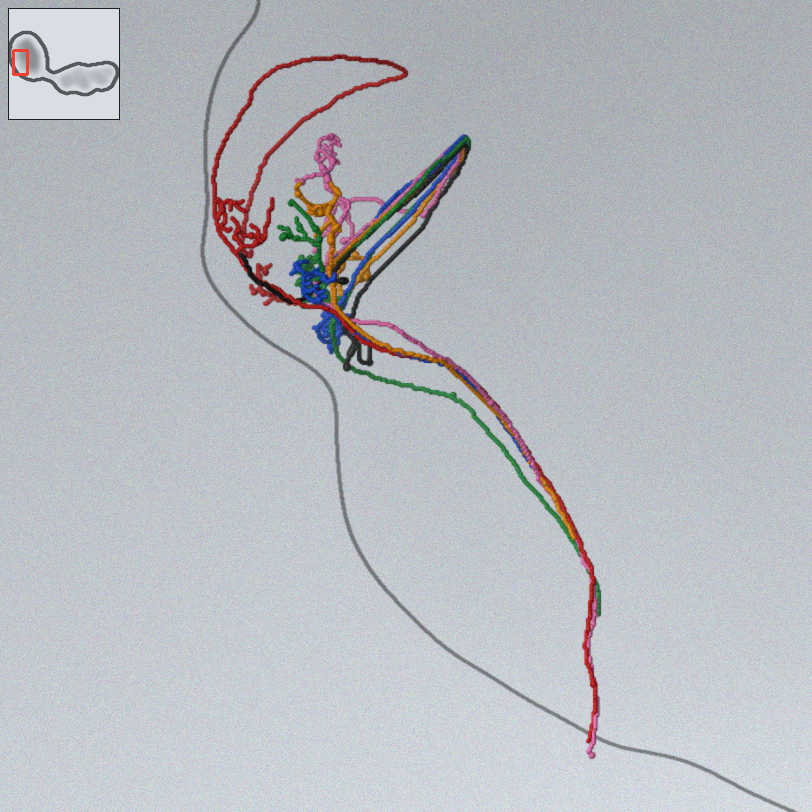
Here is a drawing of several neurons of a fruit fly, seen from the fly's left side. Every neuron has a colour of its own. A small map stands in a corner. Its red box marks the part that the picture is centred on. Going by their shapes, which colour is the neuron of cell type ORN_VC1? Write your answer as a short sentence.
The colour is orange.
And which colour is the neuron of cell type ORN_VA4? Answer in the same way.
The colour is blue.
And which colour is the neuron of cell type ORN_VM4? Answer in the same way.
The colour is black.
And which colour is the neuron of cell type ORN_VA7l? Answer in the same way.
The colour is red.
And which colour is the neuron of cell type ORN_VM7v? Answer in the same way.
The colour is pink.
